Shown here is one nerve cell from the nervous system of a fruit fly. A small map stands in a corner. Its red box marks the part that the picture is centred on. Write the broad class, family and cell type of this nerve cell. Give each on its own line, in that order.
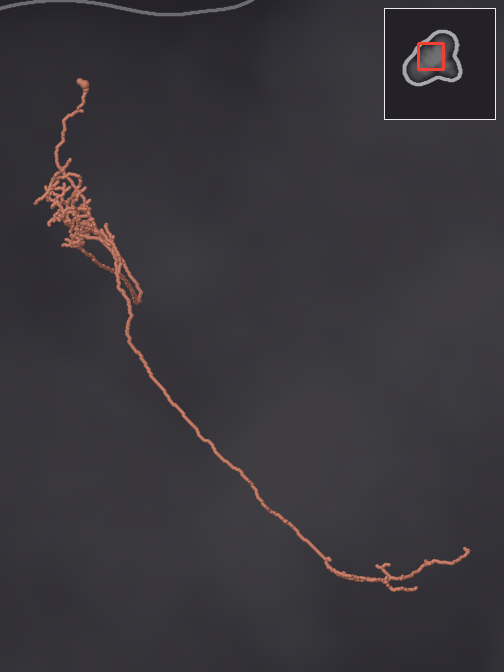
central-brain intrinsic neuron
hemilineage LB5
PRW034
